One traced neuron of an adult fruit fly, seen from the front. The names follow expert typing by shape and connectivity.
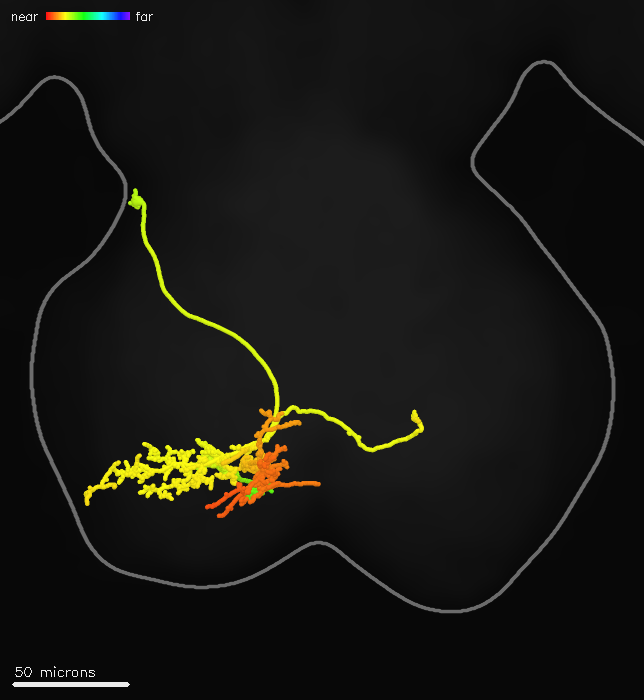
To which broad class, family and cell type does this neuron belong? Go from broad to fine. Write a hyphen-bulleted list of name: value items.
- broad class: nerve-cord intrinsic neuron
- family: hemilineage 23B
- cell type: IN23B065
